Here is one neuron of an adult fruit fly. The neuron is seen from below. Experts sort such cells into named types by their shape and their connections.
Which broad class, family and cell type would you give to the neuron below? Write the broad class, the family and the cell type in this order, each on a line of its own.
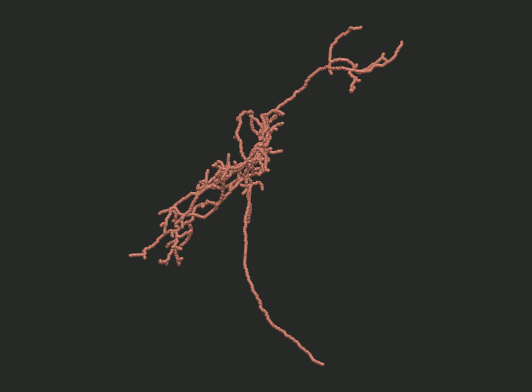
central-brain intrinsic neuron
hemilineage LALv1_ventral
PS076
